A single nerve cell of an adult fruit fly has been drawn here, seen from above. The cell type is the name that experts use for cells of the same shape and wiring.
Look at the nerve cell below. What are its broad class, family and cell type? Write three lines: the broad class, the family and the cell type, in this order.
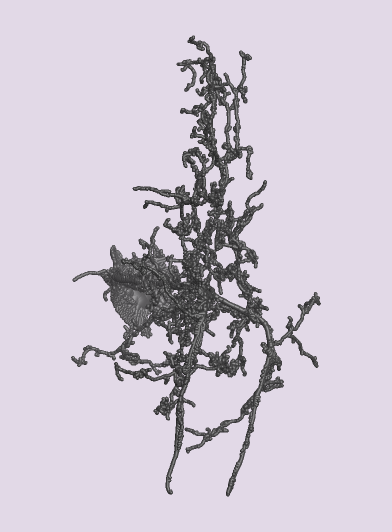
efferent neuron of the nerve cord
hemilineage 00B
EN00B019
